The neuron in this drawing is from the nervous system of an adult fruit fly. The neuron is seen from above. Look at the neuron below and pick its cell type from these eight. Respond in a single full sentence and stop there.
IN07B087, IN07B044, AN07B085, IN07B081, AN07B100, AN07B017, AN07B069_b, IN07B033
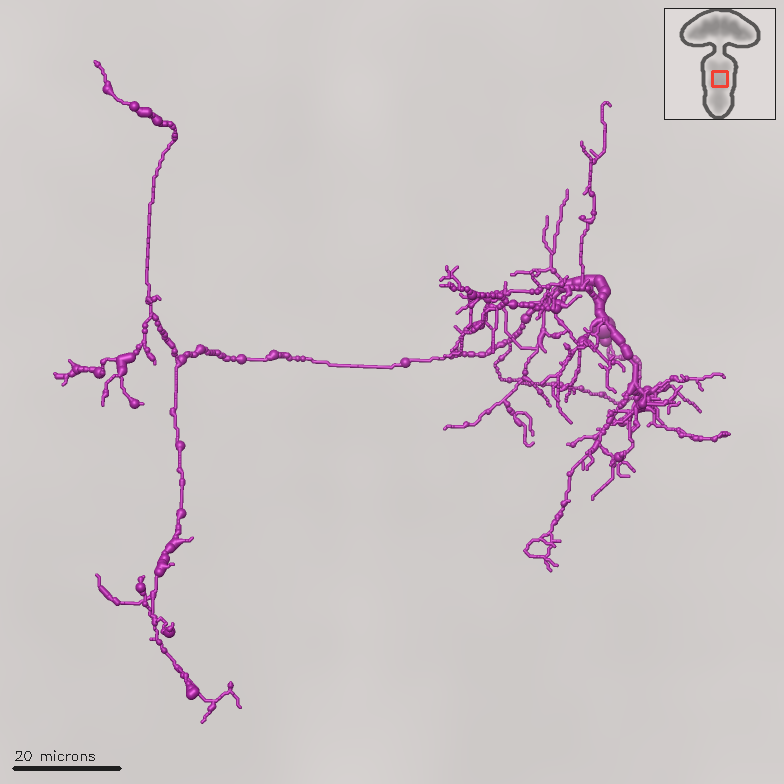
This neuron counts as a member of the cell type IN07B081.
